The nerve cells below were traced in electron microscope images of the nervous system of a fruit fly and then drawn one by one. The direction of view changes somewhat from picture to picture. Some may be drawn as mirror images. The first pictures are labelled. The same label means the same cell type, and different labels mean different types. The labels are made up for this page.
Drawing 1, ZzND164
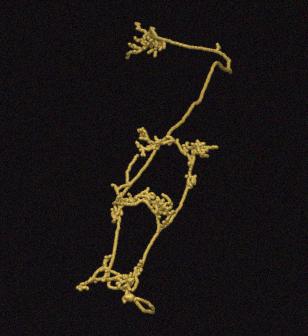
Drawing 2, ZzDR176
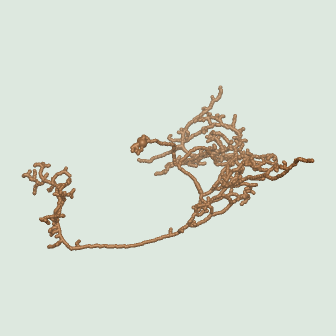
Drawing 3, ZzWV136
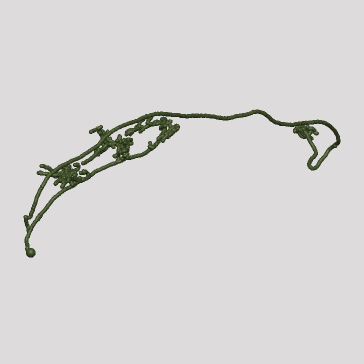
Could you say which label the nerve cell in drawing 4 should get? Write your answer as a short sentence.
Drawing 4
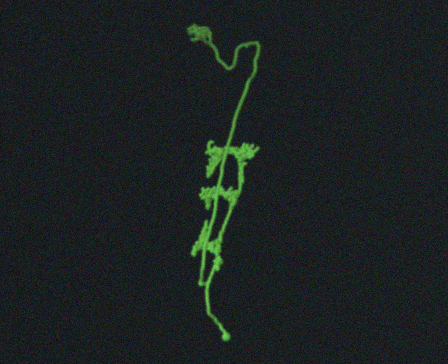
It belongs to ZzWV136.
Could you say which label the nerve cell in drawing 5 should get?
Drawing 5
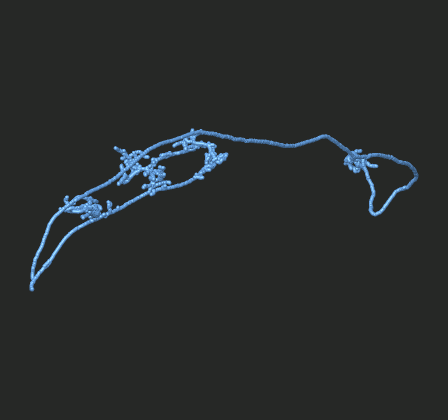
It belongs to ZzWV136.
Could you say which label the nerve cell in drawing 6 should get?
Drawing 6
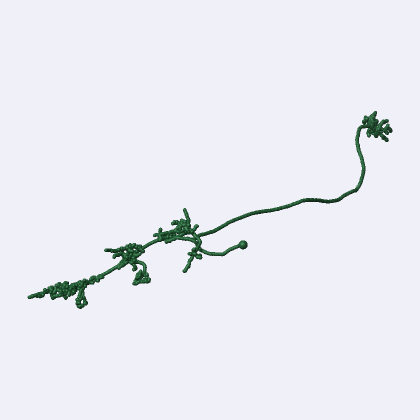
It belongs to ZzND164.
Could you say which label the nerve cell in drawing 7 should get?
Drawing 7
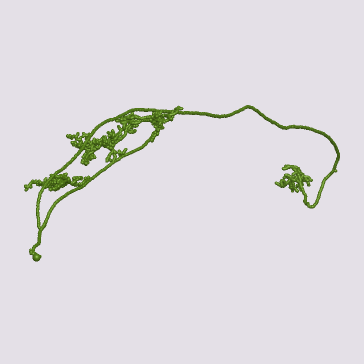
It belongs to ZzWV136.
